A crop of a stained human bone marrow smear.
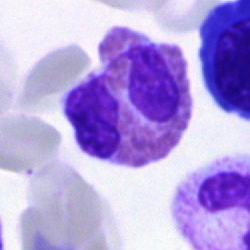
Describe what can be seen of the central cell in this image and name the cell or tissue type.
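Start with the edge: irregular, slightly lumpy, not smoothly round. The nucleus shows two dark lobes, one at the left and one at the upper right, with dense, clumped, dark purple chromatin. A moderate amount of pinkish-lilac cytoplasm lies between and below the lobes. This is an eosinophil.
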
